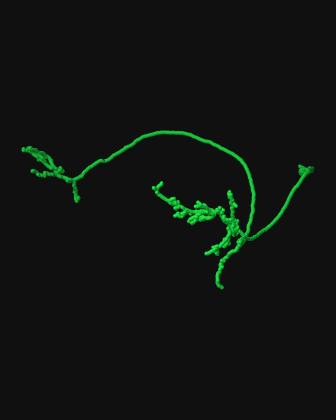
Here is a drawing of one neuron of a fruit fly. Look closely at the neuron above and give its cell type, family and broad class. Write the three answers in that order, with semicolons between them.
CB4112; hemilineage SLPa&l1_lateral; central-brain intrinsic neuron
